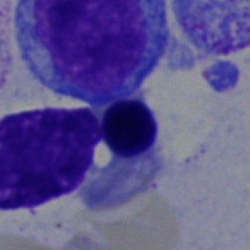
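Erythroblast, the cell in the middle of a stained bone marrow smear. The erythroblast's chromatin is uniformly dense and very dark, with no internal pattern. Pale greyish-blue cytoplasm extends mainly below the nucleus, so the nucleus lies at the upper edge of the cell. A small clear round space lies against the lower-left edge of the nucleus.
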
